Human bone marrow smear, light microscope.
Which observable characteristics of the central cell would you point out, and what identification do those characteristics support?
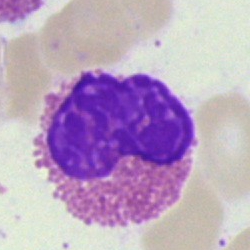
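Chromatin dense, dark purple, a few paler clefts. No nucleoli seen. Outline roughly round; edge beaded by granules. No clear vacuoles in cytoplasm. Eosinophil.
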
